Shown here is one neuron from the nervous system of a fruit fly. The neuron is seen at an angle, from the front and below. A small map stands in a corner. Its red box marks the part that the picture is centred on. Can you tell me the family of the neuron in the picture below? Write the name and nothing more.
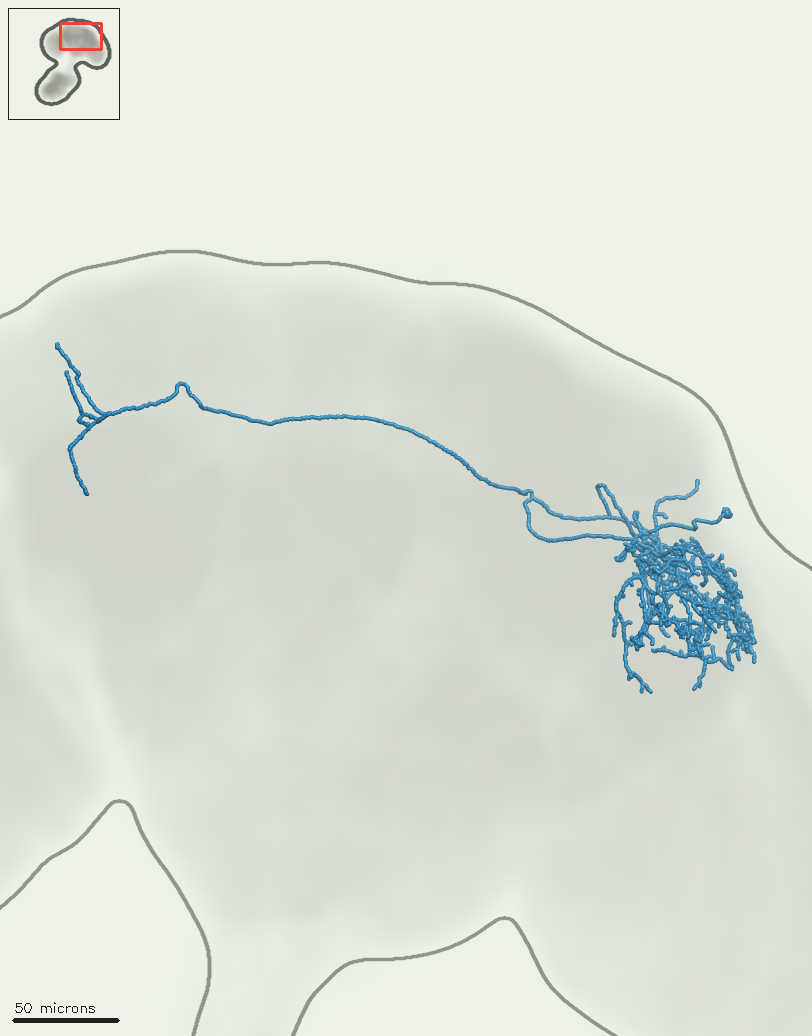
hemilineage VLPl&d1_dorsal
